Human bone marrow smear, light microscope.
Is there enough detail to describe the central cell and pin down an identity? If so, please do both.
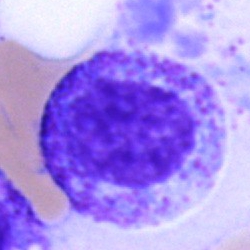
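Start with the outline: it is round and smooth. Now find the nucleus, which sits toward the upper left, so the widest rim of cytoplasm is at the lower right. Its chromatin is dark purple and clumped in patches. Between the granules, notice that the cytoplasm is a pale bluish-grey. Put together, this is a promyelocyte.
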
